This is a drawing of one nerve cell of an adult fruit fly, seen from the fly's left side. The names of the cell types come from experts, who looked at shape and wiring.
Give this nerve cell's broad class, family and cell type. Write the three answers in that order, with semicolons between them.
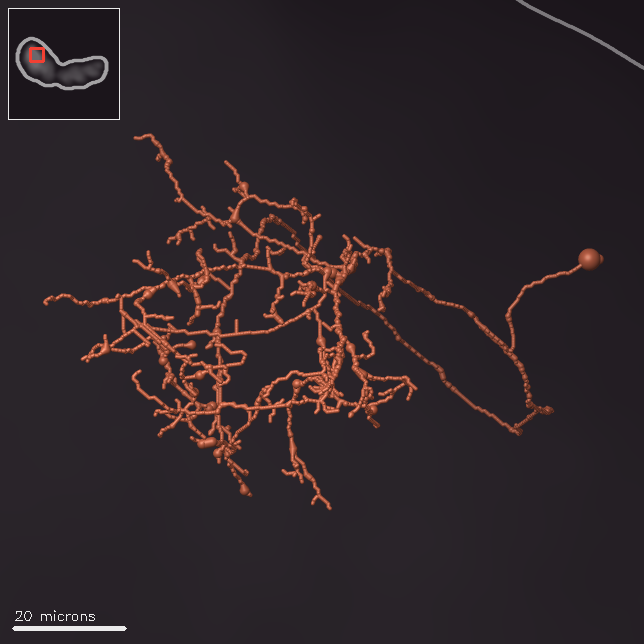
central-brain intrinsic neuron; hemilineage DM1_dorsal; CB4071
